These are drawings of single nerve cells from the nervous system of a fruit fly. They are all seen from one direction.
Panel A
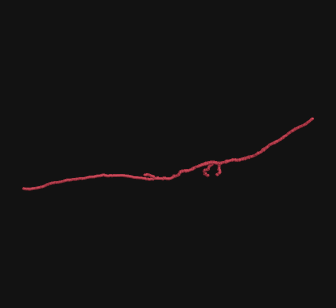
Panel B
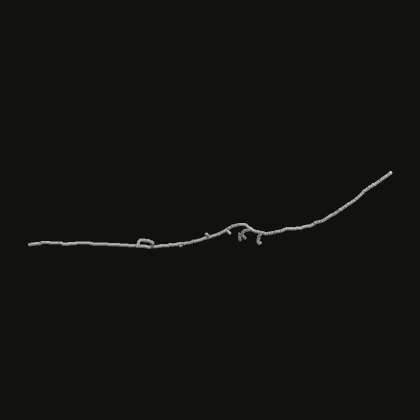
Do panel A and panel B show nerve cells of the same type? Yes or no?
yes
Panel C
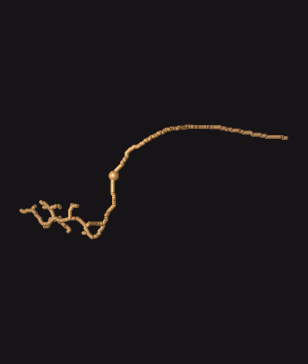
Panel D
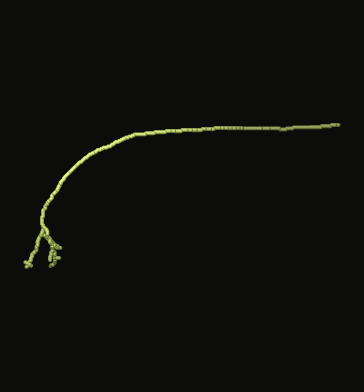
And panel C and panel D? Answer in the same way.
yes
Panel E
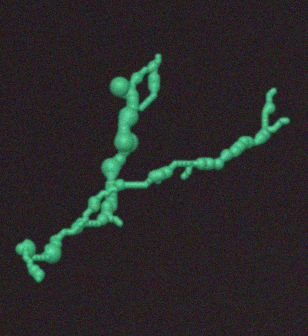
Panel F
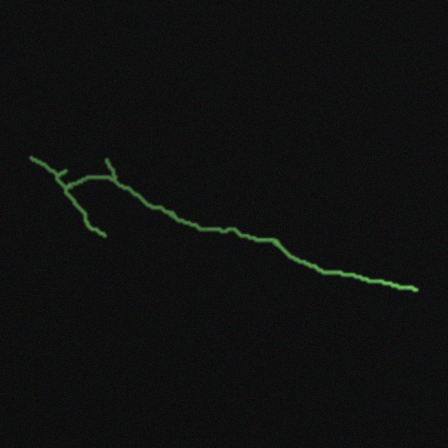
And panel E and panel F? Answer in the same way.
yes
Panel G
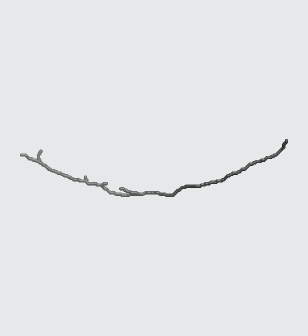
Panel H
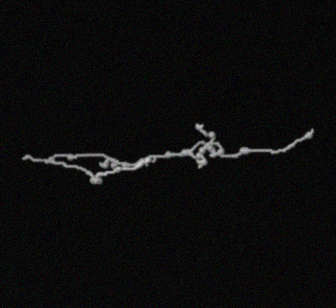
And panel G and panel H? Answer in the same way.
no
